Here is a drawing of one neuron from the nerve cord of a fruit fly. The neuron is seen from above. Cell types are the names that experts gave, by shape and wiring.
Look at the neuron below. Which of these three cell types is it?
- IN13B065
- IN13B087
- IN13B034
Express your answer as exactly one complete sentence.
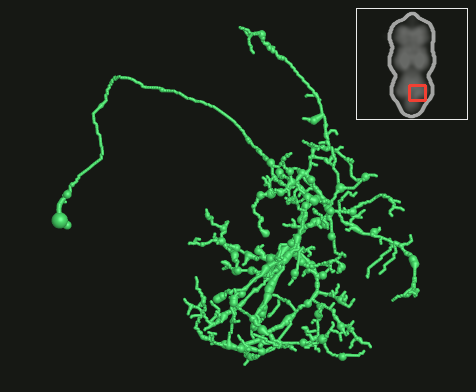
To this neuron applies the cell type name IN13B087.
